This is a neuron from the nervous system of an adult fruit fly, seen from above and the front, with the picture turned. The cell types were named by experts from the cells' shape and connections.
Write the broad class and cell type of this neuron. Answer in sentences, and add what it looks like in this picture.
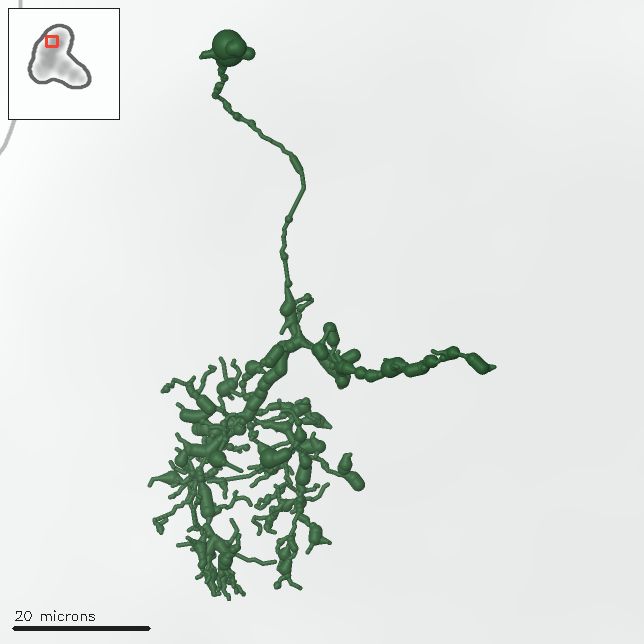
Its broad class is central-brain intrinsic neuron. It is of cell type CB4172. By the scale bar it is about 85 microns tall in this view. The picture shows dozens of branch ends.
